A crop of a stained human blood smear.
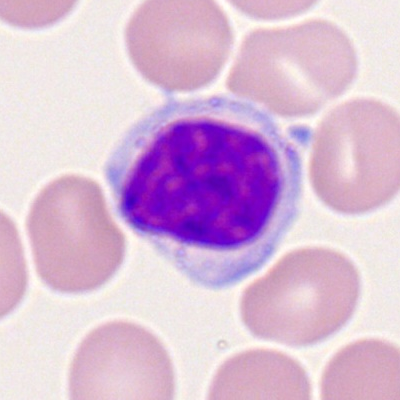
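Lymphocyte: chromatin dark purple and coarsely clumped, with small paler patches between the clumps. Pale blue cytoplasm forms a rim around the nucleus, widest along the lower side. A small bluish knob sits on the upper right edge of the cell.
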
